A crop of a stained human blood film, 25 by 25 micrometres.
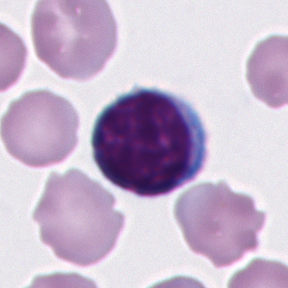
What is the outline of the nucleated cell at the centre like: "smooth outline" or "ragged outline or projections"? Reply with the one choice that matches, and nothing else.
Smooth outline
